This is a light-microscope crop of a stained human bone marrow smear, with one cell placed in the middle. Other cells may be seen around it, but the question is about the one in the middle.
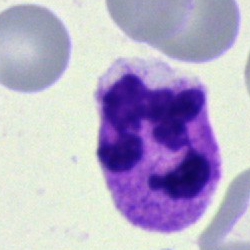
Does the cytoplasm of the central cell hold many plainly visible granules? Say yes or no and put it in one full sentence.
Yes, in the cytoplasm of this cell, many granules are visible.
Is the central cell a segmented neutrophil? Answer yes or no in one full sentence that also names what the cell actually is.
Yes, the cell occupying the middle of the crop is a segmented neutrophil.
